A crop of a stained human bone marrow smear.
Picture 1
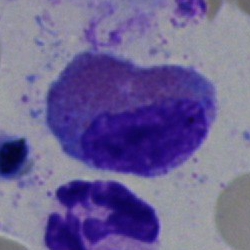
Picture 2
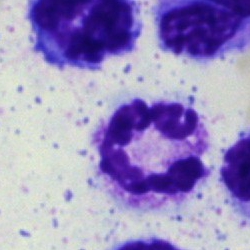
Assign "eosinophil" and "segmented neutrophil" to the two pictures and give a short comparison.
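Picture 1 is the eosinophil and picture 2 is the segmented neutrophil. In picture 1 the nucleus sits eccentrically in the lower right part of a broad, rounded cell with a smooth edge, whereas in picture 2 the nucleus forms a ring around a pale central area of cytoplasm. That ring is made of several thick, lumpy segments joined end to end.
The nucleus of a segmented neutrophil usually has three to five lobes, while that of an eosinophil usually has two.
Fine pink-violet granules are scattered through the cytoplasm in picture 2, while the cytoplasm in picture 1 shows no vacuoles.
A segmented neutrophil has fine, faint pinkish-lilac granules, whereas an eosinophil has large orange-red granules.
The chromatin is dense in both cells: dark purple in picture 2, and in picture 1 a deep purple that looks dense rather than fine and open.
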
